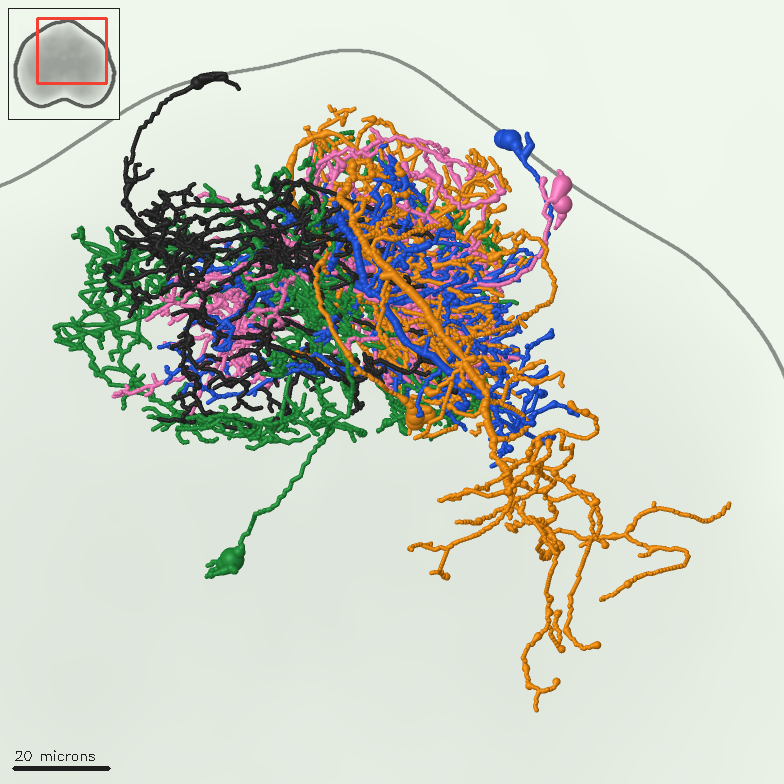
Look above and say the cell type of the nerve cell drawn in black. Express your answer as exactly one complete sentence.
This nerve cell is a cell of type INXXX416.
